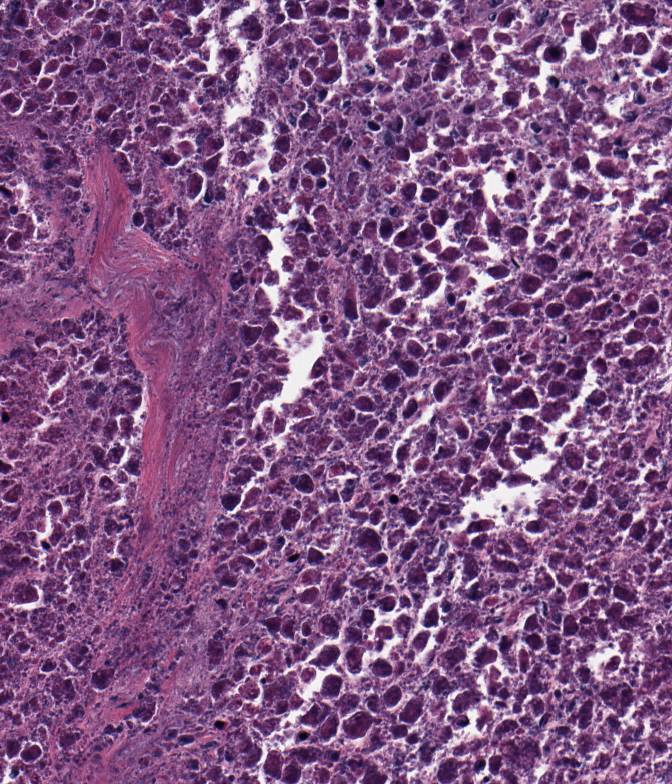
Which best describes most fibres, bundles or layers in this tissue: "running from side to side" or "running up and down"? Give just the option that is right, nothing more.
Running up and down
